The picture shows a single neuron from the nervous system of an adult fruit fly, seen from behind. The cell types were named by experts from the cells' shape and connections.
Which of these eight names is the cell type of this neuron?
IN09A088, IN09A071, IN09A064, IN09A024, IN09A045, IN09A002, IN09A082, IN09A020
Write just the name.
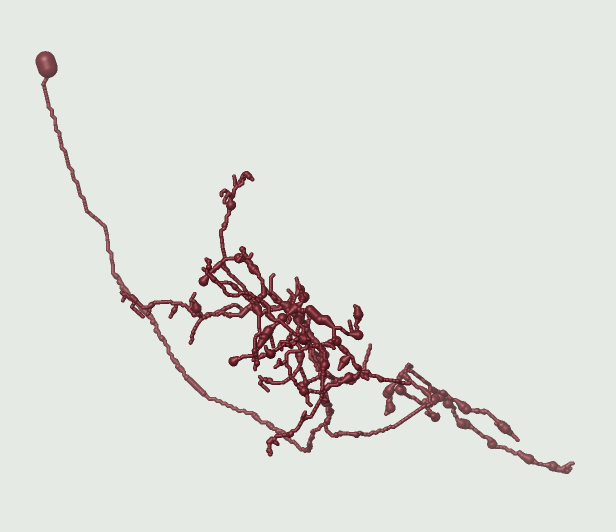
IN09A082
